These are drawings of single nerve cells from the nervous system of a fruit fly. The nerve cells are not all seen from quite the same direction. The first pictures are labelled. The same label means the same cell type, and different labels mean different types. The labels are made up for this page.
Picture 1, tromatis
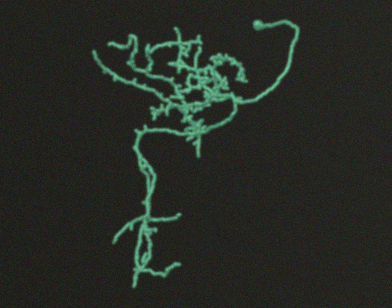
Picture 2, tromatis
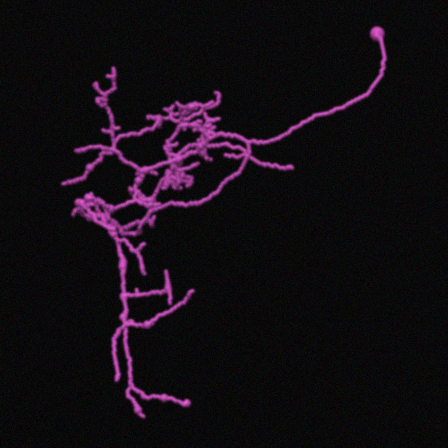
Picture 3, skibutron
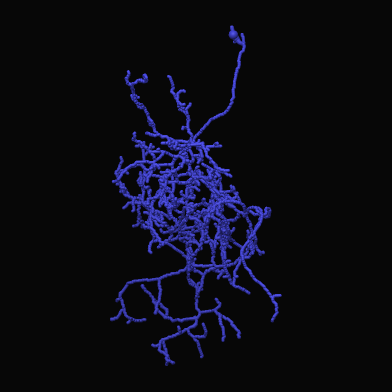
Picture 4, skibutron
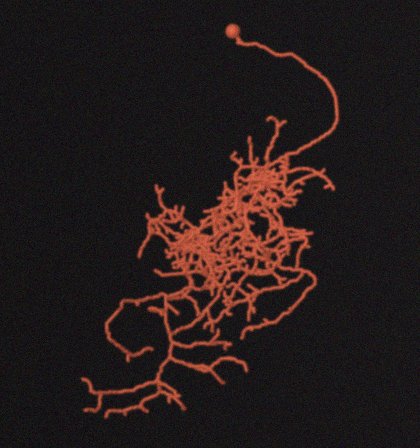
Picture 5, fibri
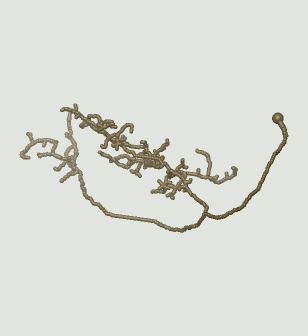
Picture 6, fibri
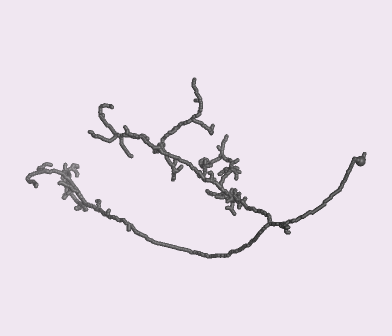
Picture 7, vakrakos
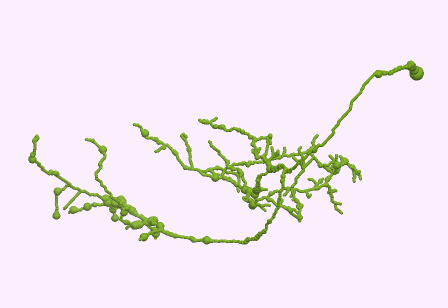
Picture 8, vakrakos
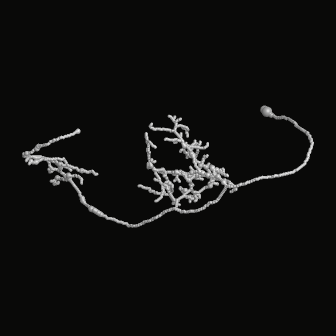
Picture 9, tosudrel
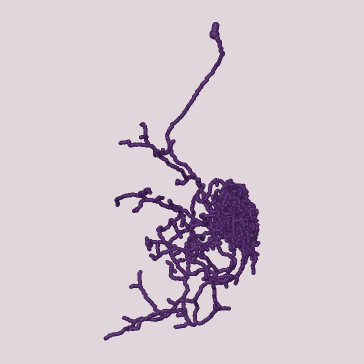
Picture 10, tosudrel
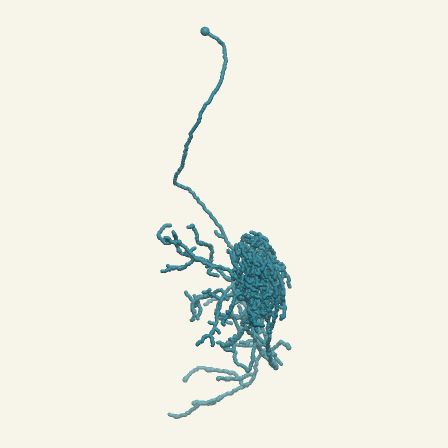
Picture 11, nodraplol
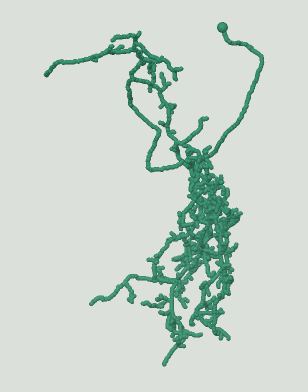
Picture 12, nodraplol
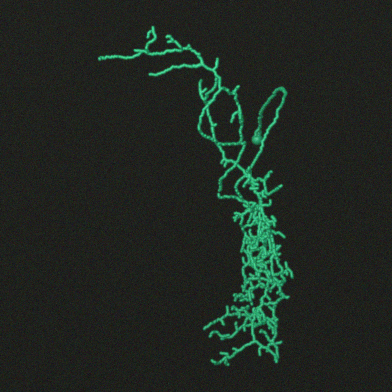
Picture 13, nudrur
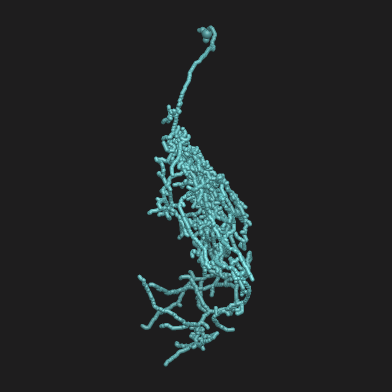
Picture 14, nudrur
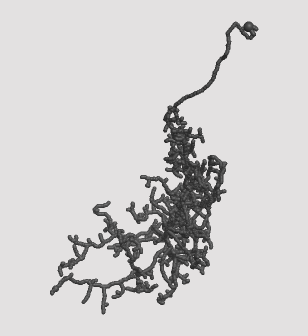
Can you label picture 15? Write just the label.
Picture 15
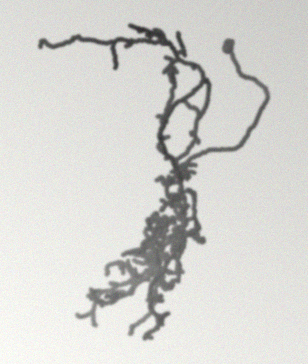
nodraplol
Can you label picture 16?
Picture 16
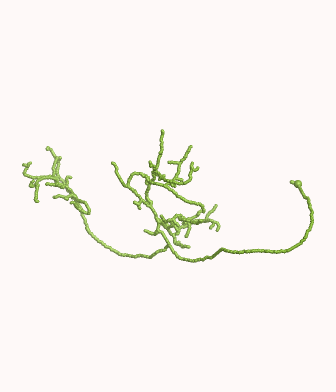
fibri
